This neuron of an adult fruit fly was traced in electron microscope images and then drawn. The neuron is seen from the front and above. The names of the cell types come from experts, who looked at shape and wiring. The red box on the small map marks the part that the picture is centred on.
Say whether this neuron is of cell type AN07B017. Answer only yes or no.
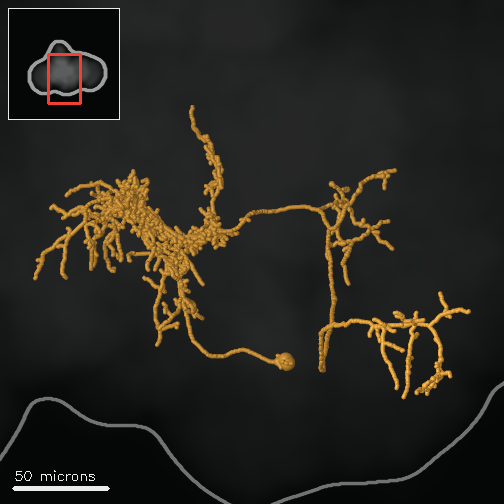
yes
